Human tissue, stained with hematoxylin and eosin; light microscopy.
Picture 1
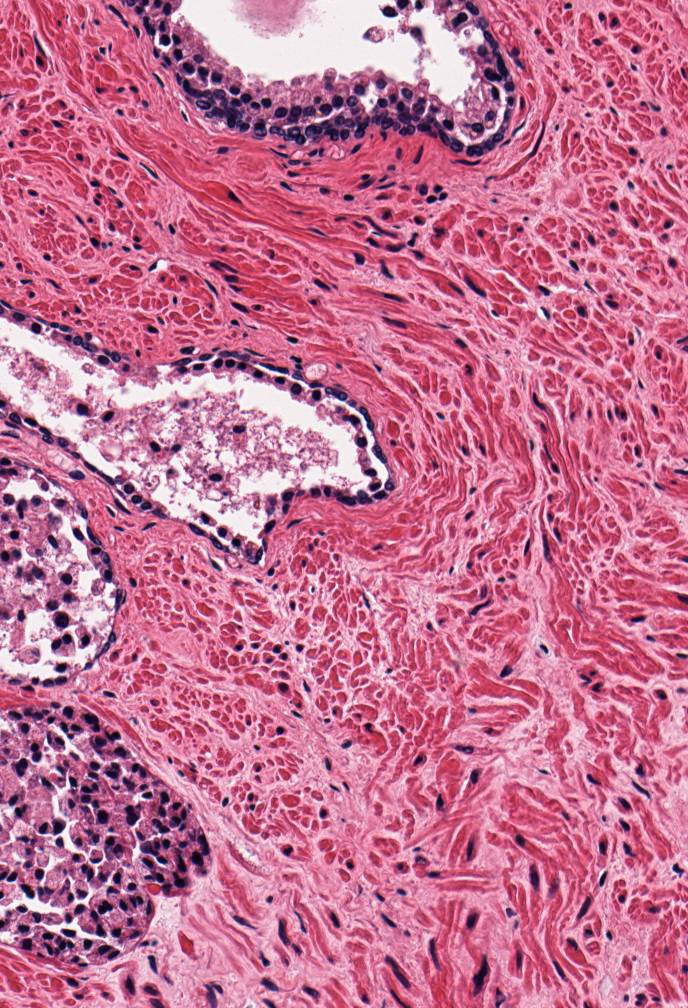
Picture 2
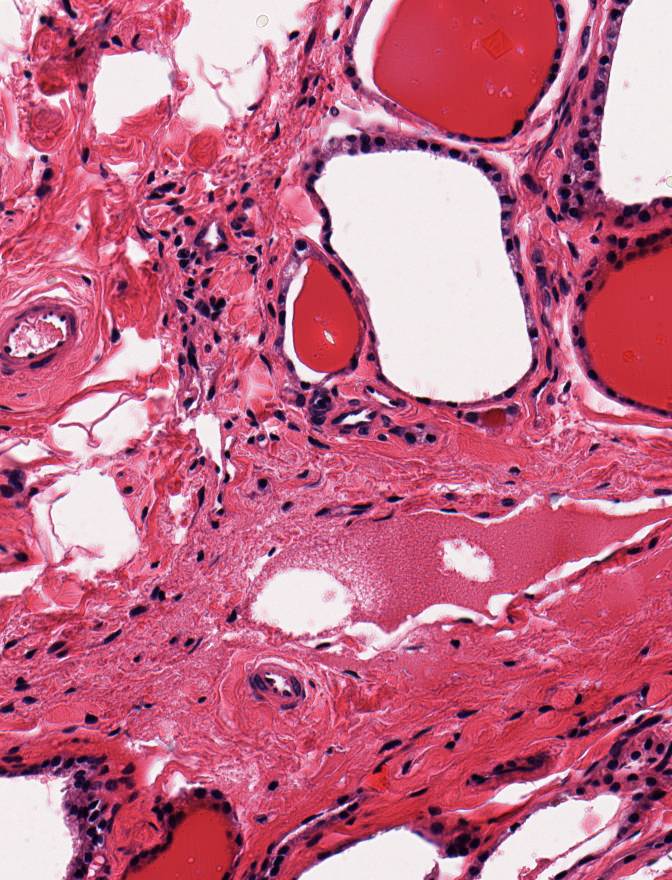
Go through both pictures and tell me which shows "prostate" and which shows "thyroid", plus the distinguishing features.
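Identification: prostate in picture 1, thyroid in picture 2. Prostate: glandular spaces lie along the left and top edges, and the rest of the field is stroma of pink smooth muscle bundles, some cut across and some lengthwise. The elongated middle-left gland's lumen holds pale pink granular material with scattered cells; the lower-left edge structure is filled with crowded dark-nucleated cells, leaving little open lumen. Thyroid: rounded to angular follicles lie along the upper right and bottom edge, with fibrous stroma filling the centre and left. Lining: one layer of flattened to low cuboidal cells with small dark round nuclei; several upper-right follicles are mostly filled by homogeneous deep red material.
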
